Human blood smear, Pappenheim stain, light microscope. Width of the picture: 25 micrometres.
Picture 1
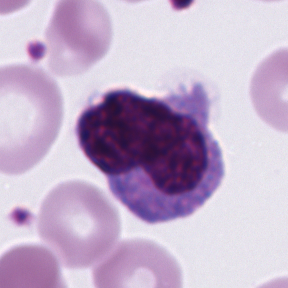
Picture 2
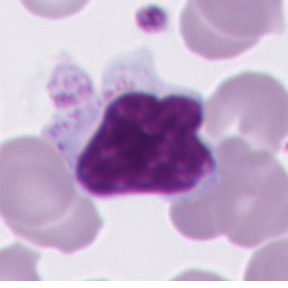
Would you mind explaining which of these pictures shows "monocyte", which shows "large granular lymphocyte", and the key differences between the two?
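Picture 1 is the monocyte, picture 2 the large granular lymphocyte. The nuclei differ. Picture 1's nucleus is irregular and folded, with a shallow notch along its lower border, and the chromatin has a lacy, strand-like pattern.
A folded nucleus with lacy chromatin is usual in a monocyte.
In picture 2 the chromatin is dark purple and densely clumped, with only small paler spots.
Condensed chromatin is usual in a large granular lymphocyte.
That nucleus has an irregular outline as well, notched along its upper edge, and is about 12 by 10 micrometres, where the one in picture 1 is about 12 by 7 micrometres. The monocyte's cytoplasm has only a fine, dust-like granularity.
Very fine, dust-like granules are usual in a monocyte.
In the large granular lymphocyte the pale cytoplasm holds fine pinkish-purple granules and is very scant along the lower and right sides of the nucleus. The monocyte is about 13 micrometres across, its nucleus filling about 60% of the cell's area, and its upper right edge is ragged, with small projections.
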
